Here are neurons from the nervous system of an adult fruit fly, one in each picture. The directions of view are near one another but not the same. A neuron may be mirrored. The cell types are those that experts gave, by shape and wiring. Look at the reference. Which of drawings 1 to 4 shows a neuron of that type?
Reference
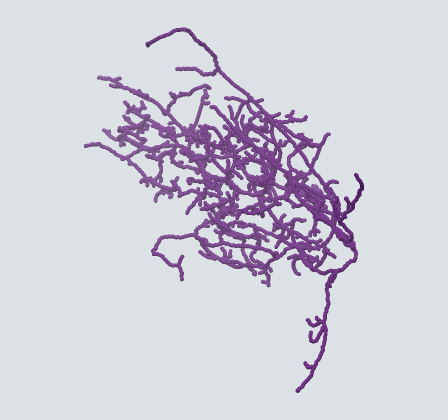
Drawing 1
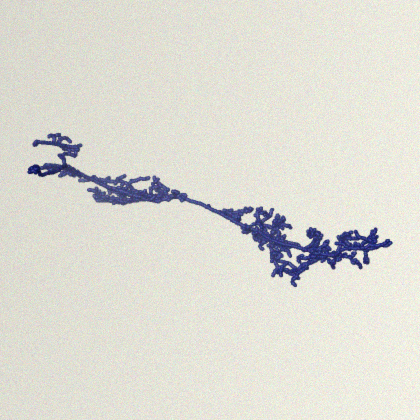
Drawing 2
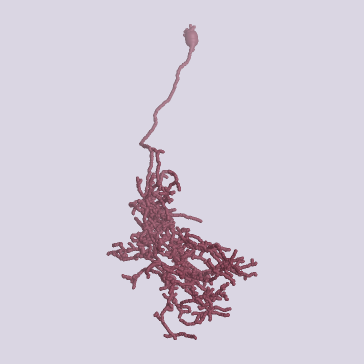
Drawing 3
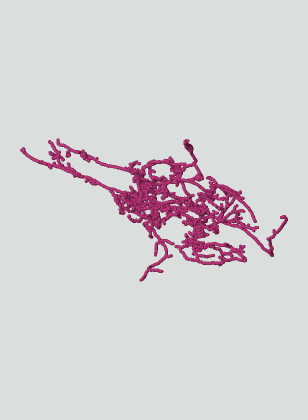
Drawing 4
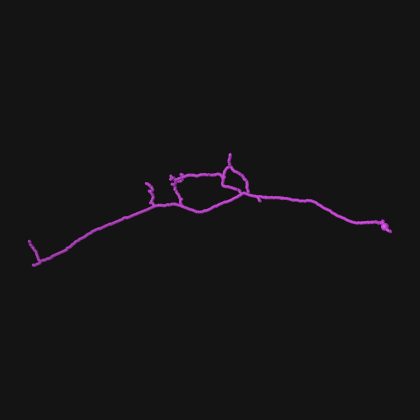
3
